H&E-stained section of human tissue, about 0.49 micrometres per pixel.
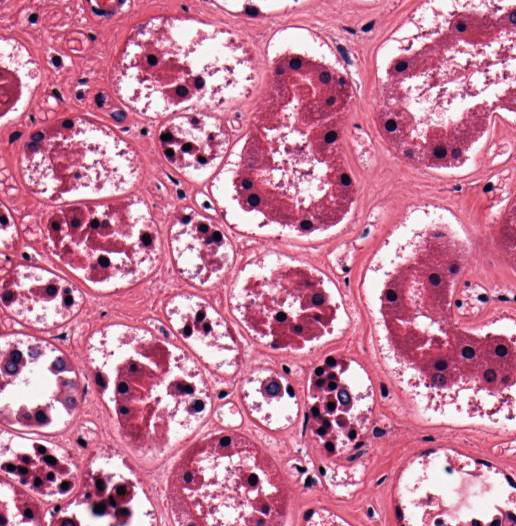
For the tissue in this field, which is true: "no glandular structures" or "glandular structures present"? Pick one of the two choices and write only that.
Glandular structures present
